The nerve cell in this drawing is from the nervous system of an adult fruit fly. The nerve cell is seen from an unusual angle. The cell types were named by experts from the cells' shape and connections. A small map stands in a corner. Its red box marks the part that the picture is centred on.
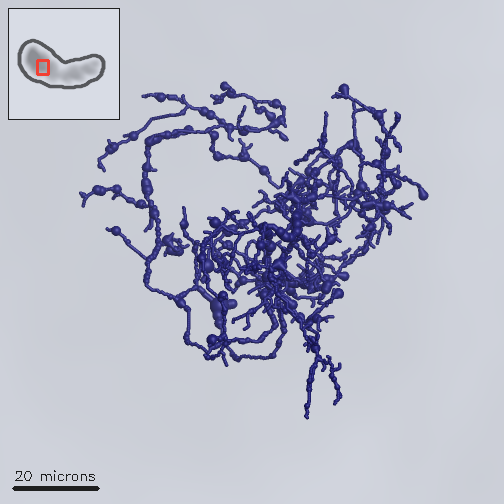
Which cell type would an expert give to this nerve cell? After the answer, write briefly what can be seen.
It is of cell type CB3594. It is a central-brain intrinsic neuron. From left to right in the picture it spans about 80 microns. In this view it is about as wide as it is tall.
